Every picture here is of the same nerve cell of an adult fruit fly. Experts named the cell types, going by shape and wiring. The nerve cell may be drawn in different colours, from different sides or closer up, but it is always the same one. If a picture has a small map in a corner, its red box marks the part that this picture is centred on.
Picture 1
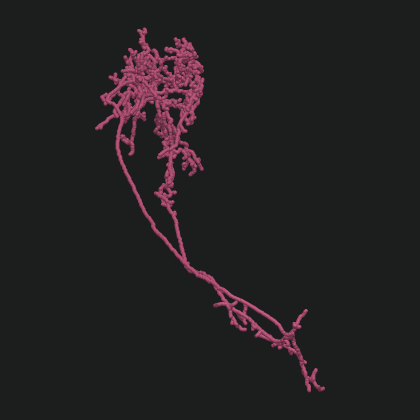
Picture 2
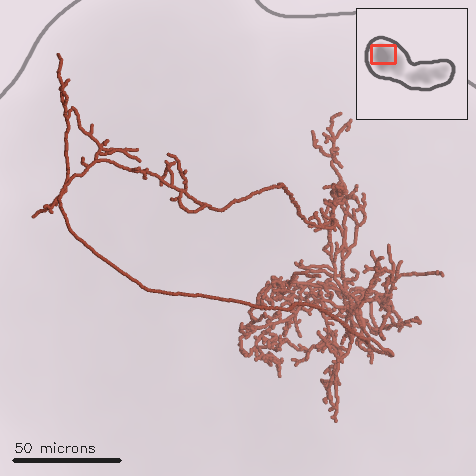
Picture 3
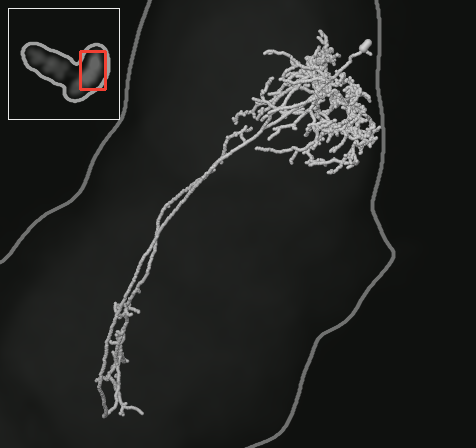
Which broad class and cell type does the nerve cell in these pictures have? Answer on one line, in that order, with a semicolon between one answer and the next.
central-brain intrinsic neuron; AVLP218_a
